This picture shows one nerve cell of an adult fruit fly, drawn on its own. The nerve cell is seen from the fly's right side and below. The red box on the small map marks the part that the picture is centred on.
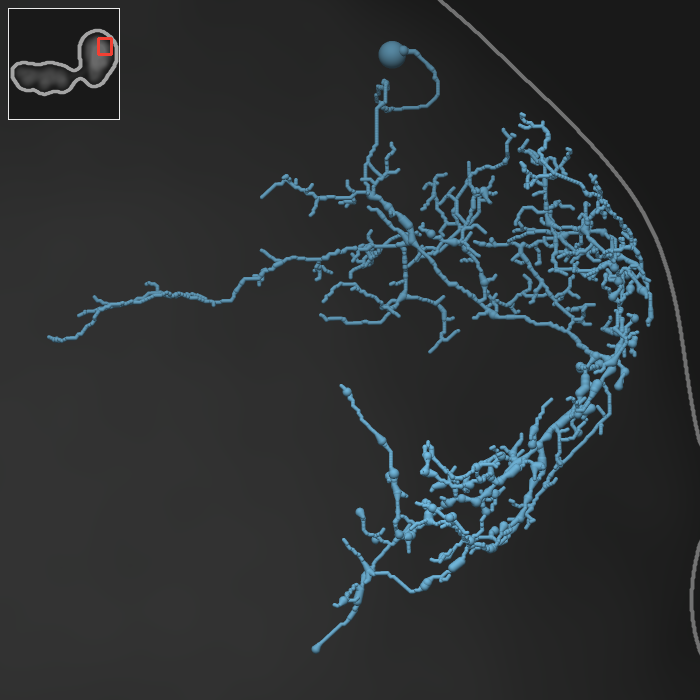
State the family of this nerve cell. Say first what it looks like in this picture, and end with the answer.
Its cell body lies at the top of the picture. The picture shows more than a hundred branch ends. Its broad class is central-brain intrinsic neuron. Its family is hemilineage SMPad3.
